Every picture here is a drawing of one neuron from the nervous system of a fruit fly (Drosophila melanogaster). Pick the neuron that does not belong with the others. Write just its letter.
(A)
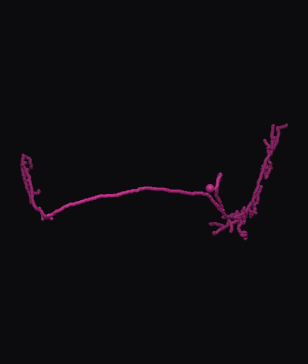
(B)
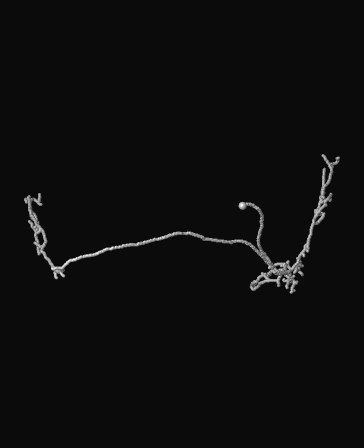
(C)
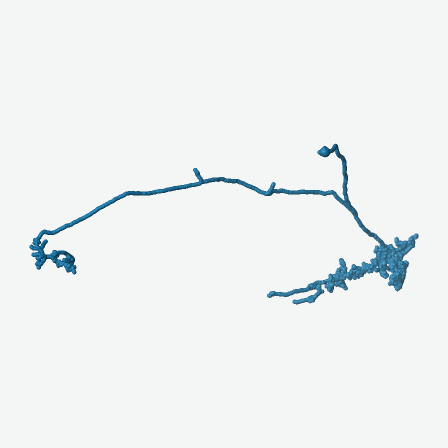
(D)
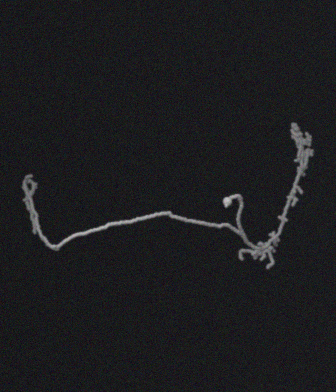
C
